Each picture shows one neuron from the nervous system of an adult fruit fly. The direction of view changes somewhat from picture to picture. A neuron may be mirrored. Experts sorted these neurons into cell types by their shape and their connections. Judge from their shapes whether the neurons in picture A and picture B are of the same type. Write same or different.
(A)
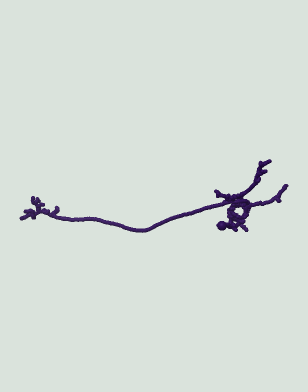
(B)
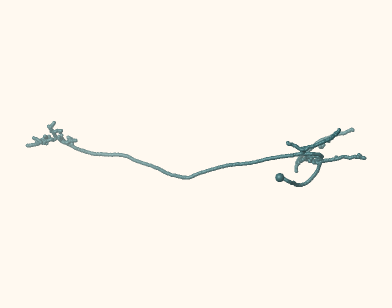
same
